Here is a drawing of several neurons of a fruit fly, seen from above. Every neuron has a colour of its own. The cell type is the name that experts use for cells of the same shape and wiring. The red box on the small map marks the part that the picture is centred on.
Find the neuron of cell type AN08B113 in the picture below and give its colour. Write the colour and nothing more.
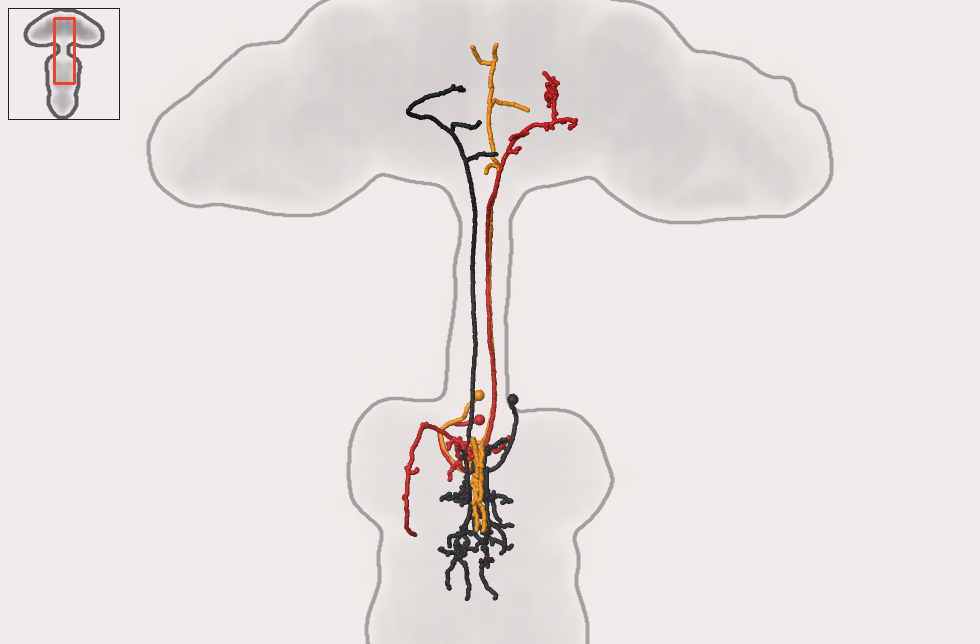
orange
